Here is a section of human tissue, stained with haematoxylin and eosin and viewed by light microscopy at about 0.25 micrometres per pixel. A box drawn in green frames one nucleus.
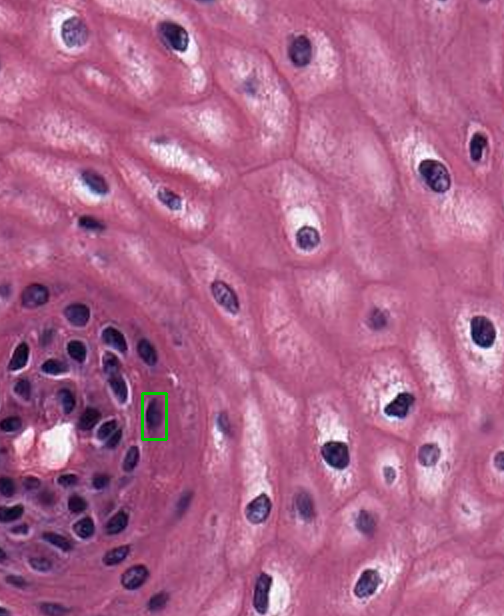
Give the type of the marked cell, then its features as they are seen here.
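The marked cell is a squamous epithelial cell. The nucleus is a dark, elongated oval whose long axis follows the curve of the surrounding concentric layers. The cytoplasm is a thin rim of pink that merges into the surrounding concentric pink bands, with no clear cell border visible.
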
